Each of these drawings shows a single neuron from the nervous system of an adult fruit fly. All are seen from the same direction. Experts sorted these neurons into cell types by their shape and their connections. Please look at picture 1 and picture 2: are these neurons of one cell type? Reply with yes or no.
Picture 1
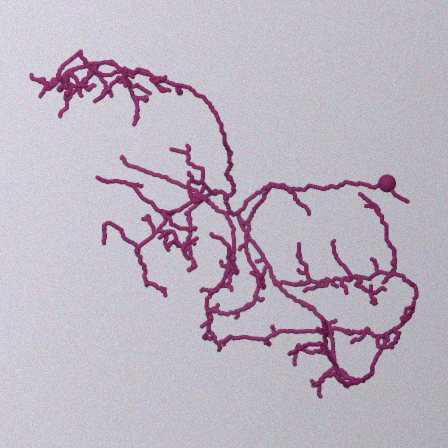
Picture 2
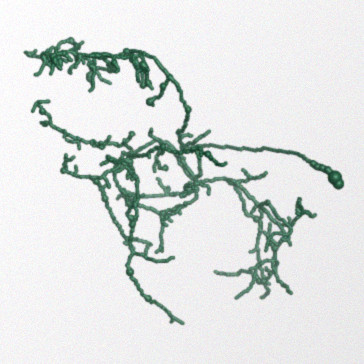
yes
